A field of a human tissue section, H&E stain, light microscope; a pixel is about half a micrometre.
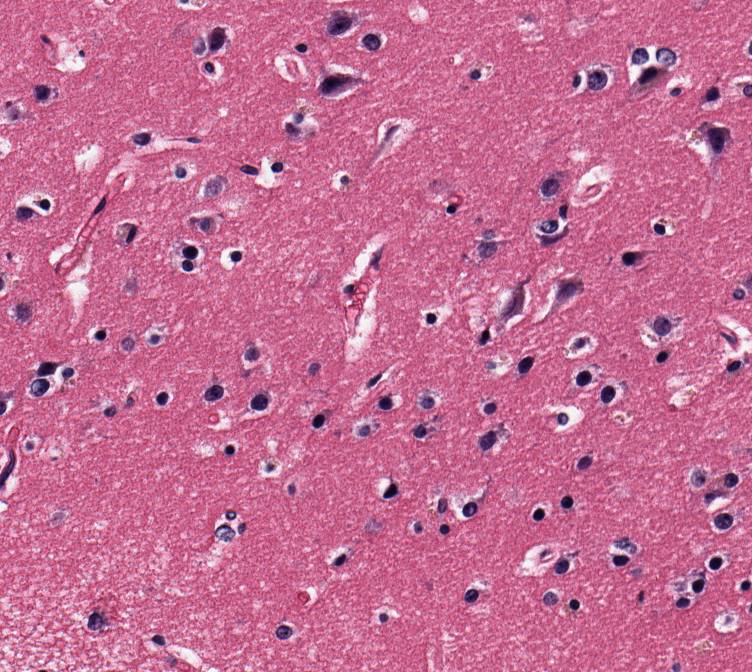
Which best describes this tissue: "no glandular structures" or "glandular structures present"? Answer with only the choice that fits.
No glandular structures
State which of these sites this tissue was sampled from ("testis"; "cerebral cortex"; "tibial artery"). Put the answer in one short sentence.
The site this tissue was sampled from is the cerebral cortex.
